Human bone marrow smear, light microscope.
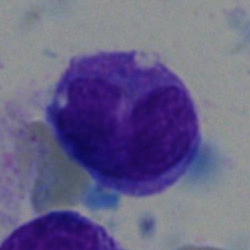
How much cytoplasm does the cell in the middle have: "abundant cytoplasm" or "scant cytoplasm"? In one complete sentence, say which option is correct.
A narrow rim is all the cytoplasm this cell has.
